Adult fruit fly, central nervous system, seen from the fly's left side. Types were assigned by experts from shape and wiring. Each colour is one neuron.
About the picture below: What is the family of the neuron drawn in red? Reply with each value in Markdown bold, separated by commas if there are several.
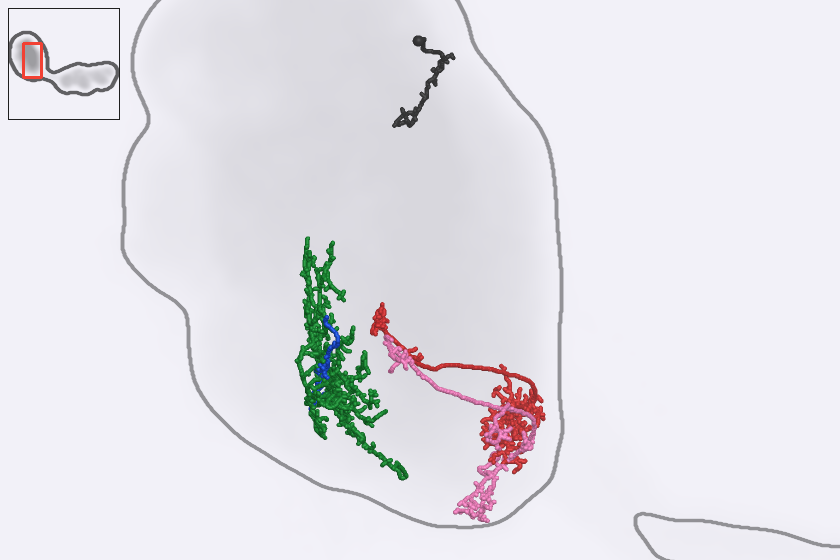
**Tm**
